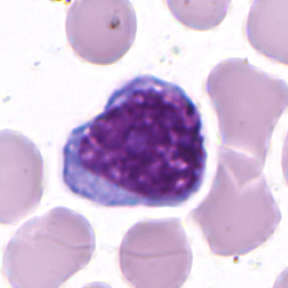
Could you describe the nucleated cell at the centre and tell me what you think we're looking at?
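Coarsely clumped, dark purple chromatin, with paler patches between the clumps, is seen in this cell. The cytoplasm is widest at the lower left and contains no visible granules. Its outline is smooth and bears no surface projections. This is a plasma cell.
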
